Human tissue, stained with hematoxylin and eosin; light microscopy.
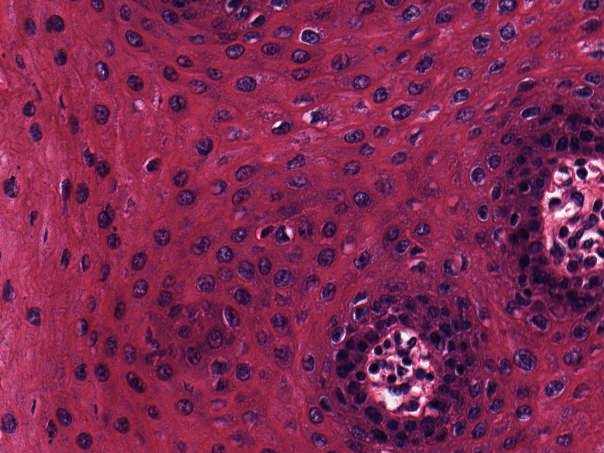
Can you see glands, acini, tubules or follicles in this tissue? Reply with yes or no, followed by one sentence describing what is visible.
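No. No glands or ducts are present anywhere in the field.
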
